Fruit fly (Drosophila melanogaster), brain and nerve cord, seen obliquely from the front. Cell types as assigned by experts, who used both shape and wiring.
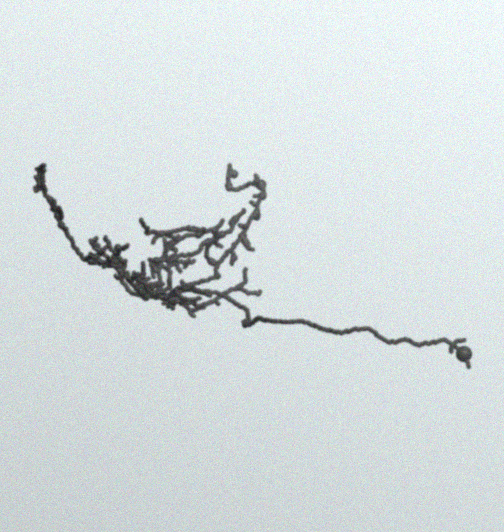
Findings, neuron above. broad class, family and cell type: nerve-cord intrinsic neuron; hemilineage 14A; IN14A076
